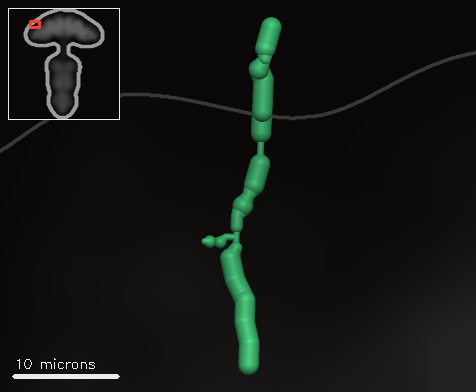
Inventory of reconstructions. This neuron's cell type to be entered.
R1-R6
